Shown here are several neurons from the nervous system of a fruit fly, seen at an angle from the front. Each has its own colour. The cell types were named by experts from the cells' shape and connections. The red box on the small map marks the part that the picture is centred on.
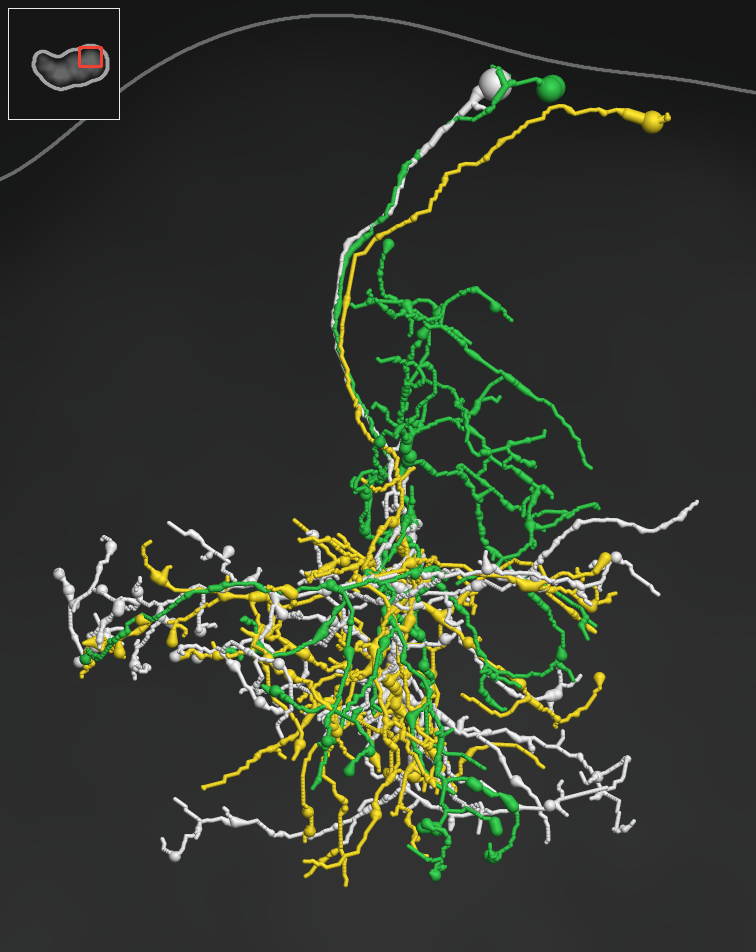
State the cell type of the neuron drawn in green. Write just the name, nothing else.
SLP330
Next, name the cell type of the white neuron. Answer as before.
SMP245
